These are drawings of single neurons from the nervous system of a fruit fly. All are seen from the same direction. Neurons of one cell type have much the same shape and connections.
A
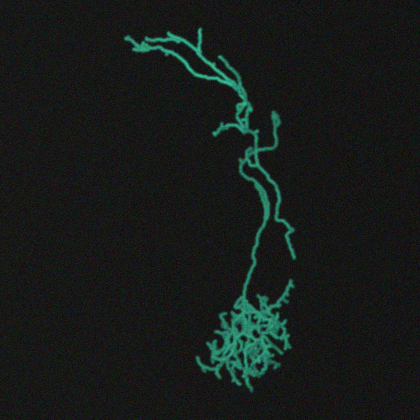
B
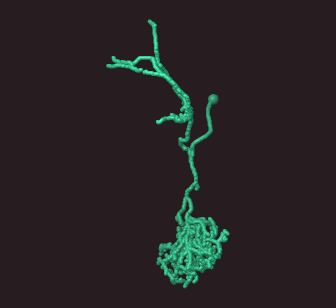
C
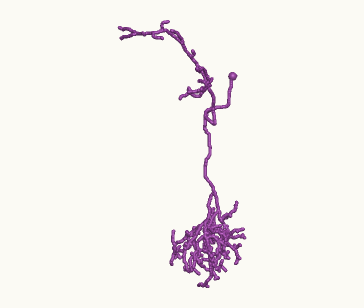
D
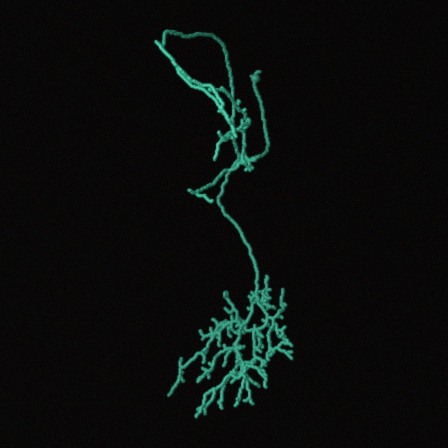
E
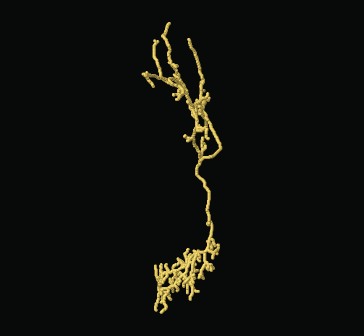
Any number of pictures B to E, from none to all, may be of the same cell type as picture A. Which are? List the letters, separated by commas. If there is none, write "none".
B, C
